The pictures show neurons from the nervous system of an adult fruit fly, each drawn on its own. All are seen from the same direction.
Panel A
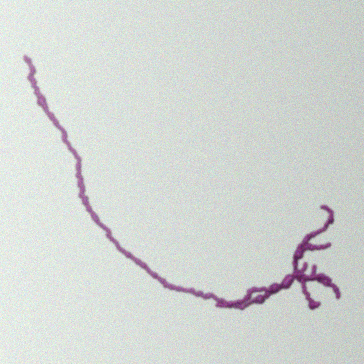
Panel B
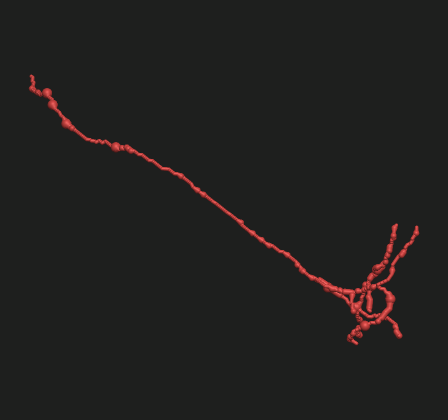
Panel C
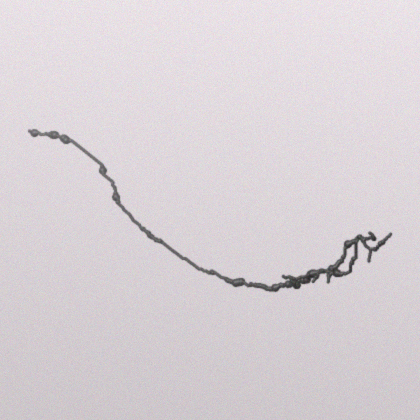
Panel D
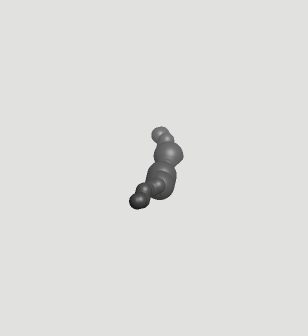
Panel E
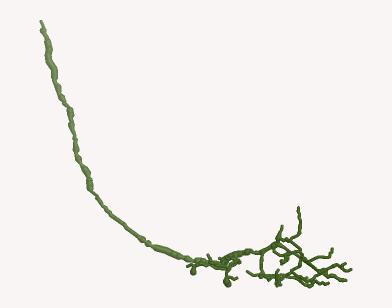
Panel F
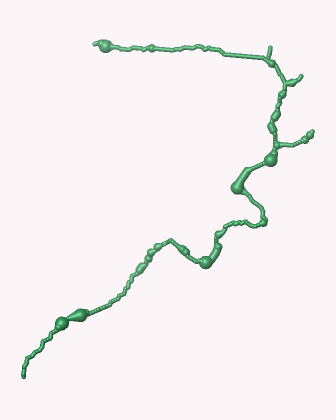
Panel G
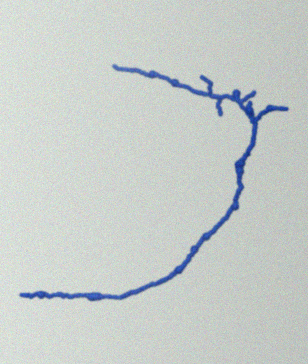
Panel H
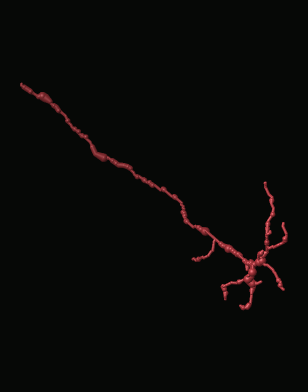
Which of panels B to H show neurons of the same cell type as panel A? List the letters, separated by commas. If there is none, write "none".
B, C, E, G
